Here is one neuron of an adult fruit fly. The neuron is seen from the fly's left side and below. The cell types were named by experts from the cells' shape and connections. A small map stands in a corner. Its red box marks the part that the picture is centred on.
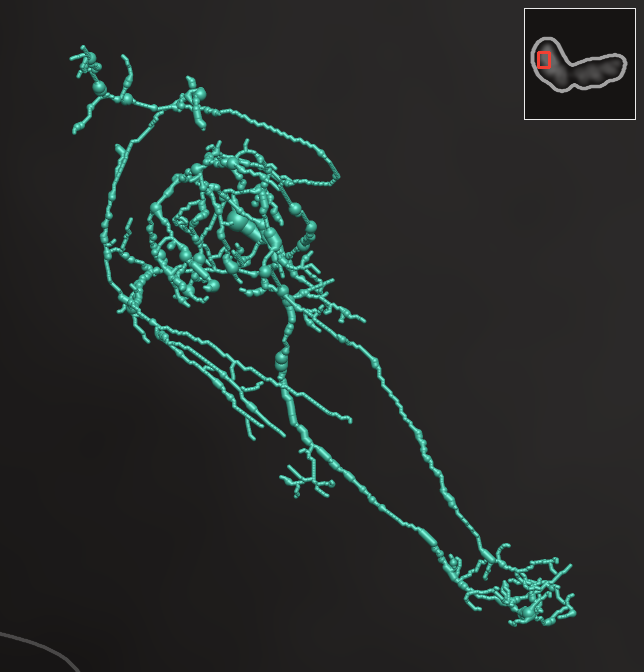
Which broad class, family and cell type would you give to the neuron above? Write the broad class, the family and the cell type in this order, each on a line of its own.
central-brain intrinsic neuron
class DAN
PAM07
